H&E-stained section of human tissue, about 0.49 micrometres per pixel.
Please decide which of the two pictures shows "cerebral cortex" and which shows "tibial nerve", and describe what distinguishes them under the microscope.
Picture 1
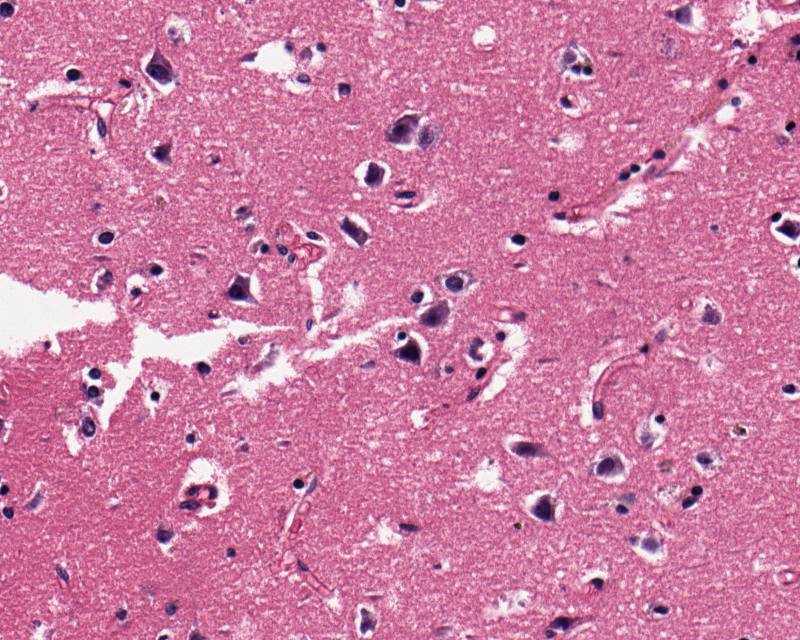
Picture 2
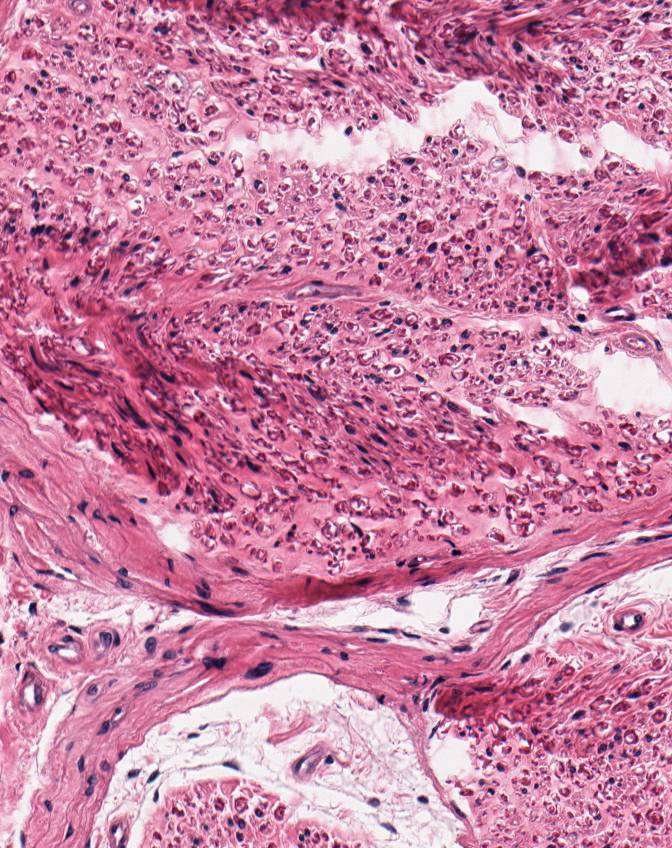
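Cerebral cortex is shown in picture 1, tibial nerve in picture 2. In the cerebral cortex field, many of the larger cells sit within clear white halos set apart from the pink background, and small round dark nuclei with little visible cytoplasm are scattered between them. No epithelium, glands or fat appear; an irregular white crack runs from the left edge toward the centre. The tibial nerve field is instead split into fascicles by a diagonal band of dense pink fibrous tissue with flattened spindle-shaped nuclei crossing its lower half. Near the bottom centre this connective tissue becomes loose and pale, with few nuclei, and in the upper right white cleft-like empty spaces separate parts of the fascicles, suggesting retraction during processing.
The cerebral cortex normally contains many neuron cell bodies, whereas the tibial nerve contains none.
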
